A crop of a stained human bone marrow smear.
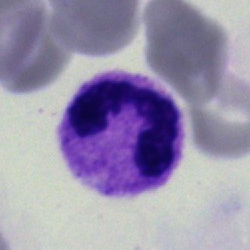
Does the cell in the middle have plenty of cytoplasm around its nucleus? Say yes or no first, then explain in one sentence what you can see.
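Yes. The cytoplasm is abundant and pale lilac-pink.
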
